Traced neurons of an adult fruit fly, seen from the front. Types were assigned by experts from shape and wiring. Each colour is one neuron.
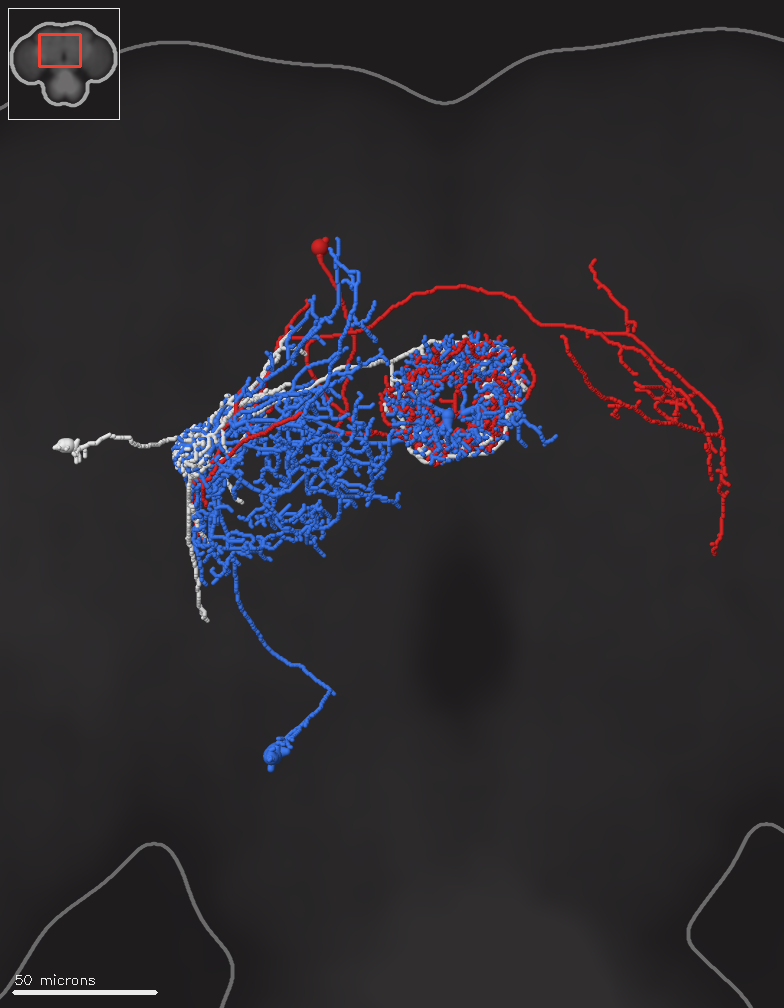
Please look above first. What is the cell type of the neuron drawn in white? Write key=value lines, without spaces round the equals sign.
cell_type=ER6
